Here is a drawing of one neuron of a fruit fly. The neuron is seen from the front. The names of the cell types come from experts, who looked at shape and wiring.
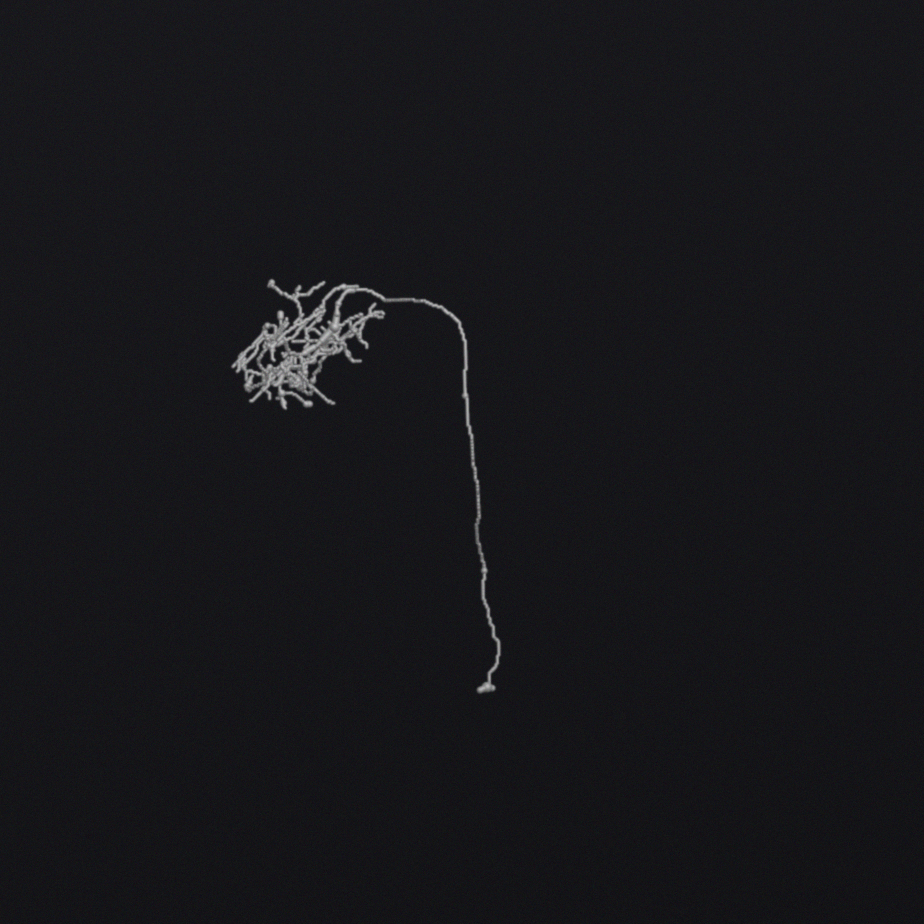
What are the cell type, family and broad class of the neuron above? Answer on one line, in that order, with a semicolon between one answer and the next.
IN02A040; hemilineage 02A; nerve-cord intrinsic neuron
